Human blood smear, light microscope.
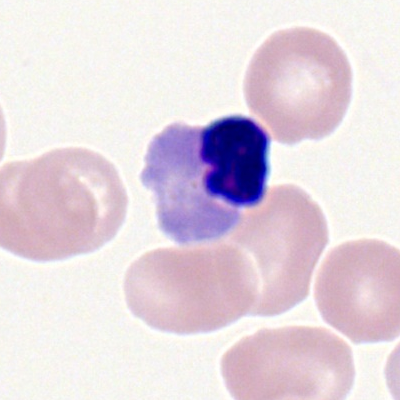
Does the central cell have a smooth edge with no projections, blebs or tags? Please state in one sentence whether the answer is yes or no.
No, the edge of the cell is rough rather than smooth and even.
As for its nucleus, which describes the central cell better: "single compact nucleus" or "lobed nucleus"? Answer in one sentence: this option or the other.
There is a single undivided, compact nucleus of round, oval or kidney shape in the cell.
